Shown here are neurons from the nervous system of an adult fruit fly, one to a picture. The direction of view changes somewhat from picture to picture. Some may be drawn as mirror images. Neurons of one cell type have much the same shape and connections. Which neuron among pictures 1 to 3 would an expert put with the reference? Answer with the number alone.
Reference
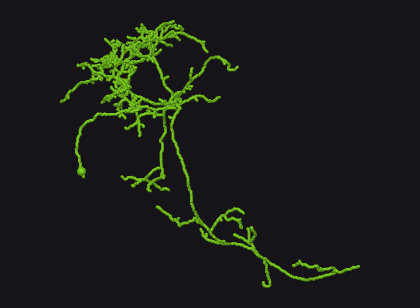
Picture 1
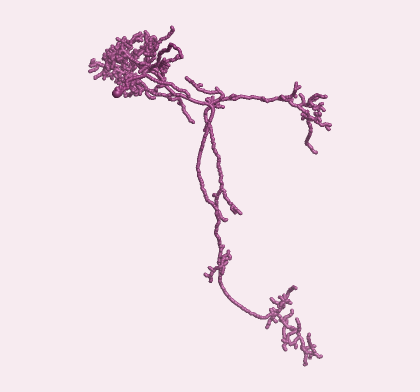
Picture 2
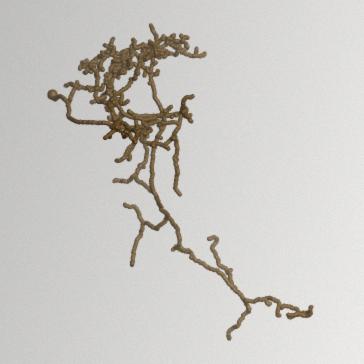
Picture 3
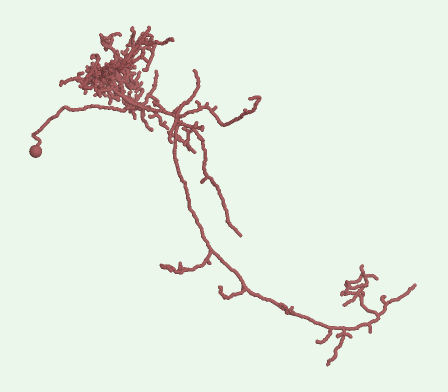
2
